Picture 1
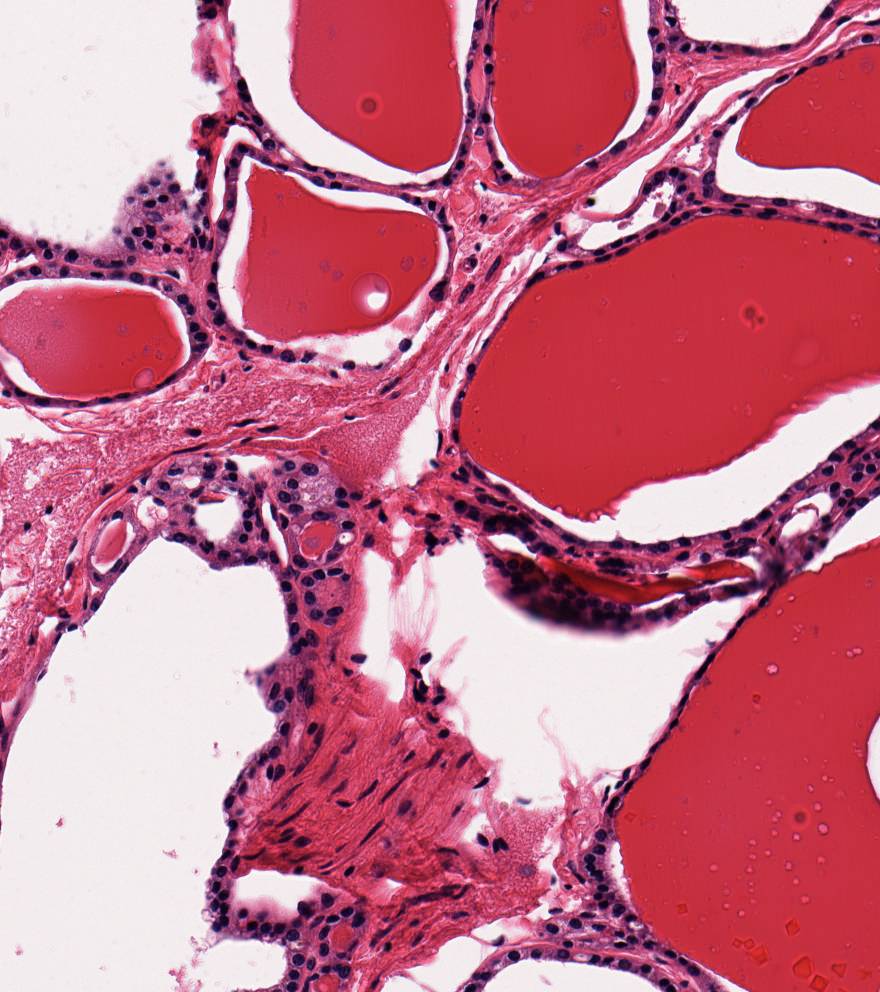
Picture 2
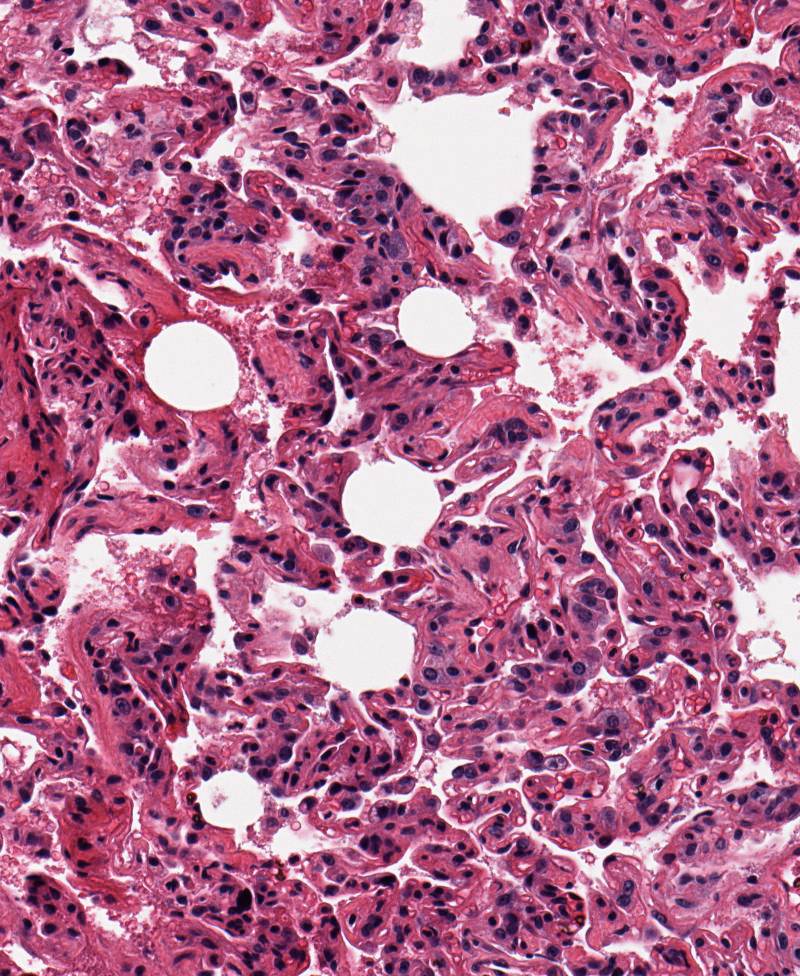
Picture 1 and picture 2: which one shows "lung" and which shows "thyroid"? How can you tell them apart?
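In this pair, thyroid occupies picture 1 and lung picture 2. Picture 1 consists of closed follicles of varying size, the largest on the right, most filled with homogeneous, deeply eosinophilic red material.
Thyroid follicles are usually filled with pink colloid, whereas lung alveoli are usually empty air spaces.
A single layer of flattened to low cuboidal cells with small, dark, round nuclei lines the follicles, and an oblique bundle of spindle cells with elongated nuclei crosses the lower centre. Picture 2 is a dense meshwork of thickened, branching septa around small irregular air-like spaces. Plump cuboidal cells with dark, rounded nuclei line the septa, which contain bundles of pink spindle cells with elongated nuclei, most prominent along the left edge, and capillaries holding red blood cells, easiest to see in the right half.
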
